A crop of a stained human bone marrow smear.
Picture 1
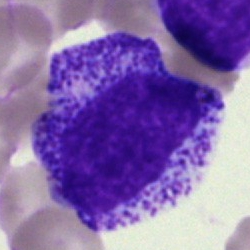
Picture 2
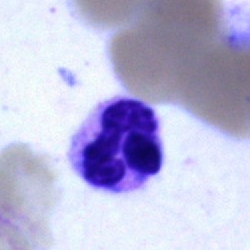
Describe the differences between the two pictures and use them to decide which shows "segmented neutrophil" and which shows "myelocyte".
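Answer: the myelocyte is in picture 1 and the segmented neutrophil in picture 2. The myelocyte's nucleus is large, fills most of the cell and forms a single unlobed mass.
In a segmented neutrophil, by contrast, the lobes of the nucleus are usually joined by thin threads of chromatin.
Myelocyte chromatin stains deep purple, while that of the segmented neutrophil is dark purple and densely clumped, with no nucleoli visible.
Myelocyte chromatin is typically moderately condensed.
The myelocyte's outline is irregular and angular rather than round, and another darkly stained cell lies just beyond its upper right edge. In the segmented neutrophil, the cytoplasm shows most widely on the left and contains no visible vacuoles, and out-of-focus grey red cells lie near it at the upper right and lower left.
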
